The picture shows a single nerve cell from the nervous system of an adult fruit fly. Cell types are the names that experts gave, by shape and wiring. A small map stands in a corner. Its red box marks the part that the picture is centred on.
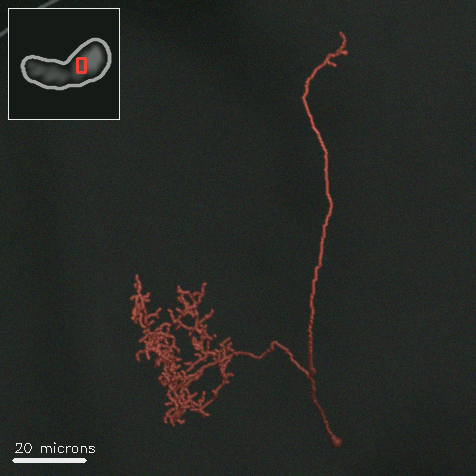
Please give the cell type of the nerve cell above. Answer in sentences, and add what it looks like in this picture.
It is of cell type LC20b. Its broad class is visual projection neuron. The cell body can be seen at the lower right of the picture. From top to bottom in the picture it spans about 120 microns. The picture shows dozens of branch ends.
